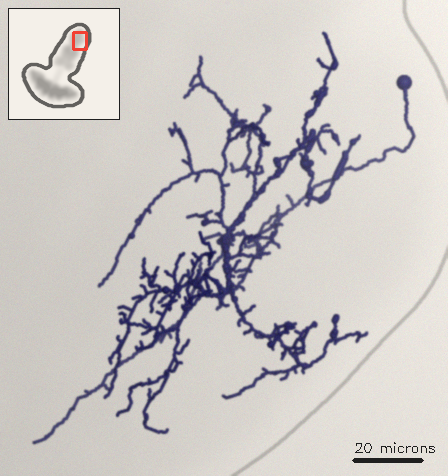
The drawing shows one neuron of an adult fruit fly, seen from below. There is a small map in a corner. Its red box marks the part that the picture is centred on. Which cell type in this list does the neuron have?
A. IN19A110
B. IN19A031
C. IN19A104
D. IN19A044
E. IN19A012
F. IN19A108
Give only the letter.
C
